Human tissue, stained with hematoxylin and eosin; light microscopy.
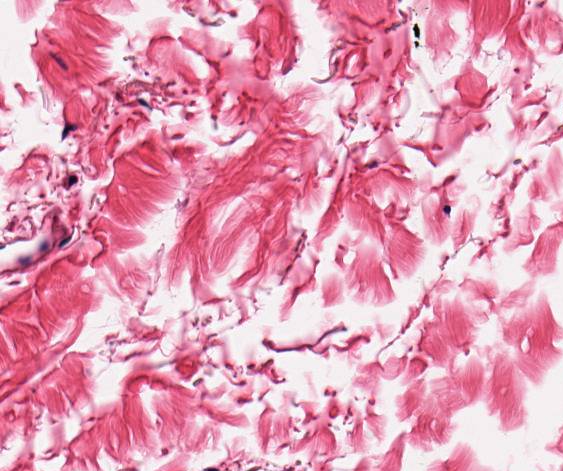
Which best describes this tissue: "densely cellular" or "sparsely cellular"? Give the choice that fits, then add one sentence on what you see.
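Sparsely cellular. Nuclei are very sparse, appearing only as a few small dark dots scattered between the bundles.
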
